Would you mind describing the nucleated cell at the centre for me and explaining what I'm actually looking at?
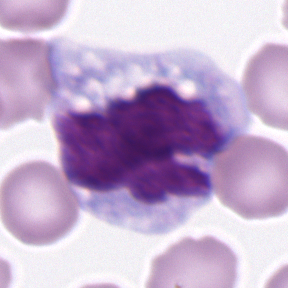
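First the nucleus: it sits in the middle and lower part, leaving the wider band of cytoplasm above. Its chromatin is dark purple, streaky and strand-like. The cytoplasm is pale greyish-blue, with small clear spots above the nucleus. So this is a monocyte.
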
